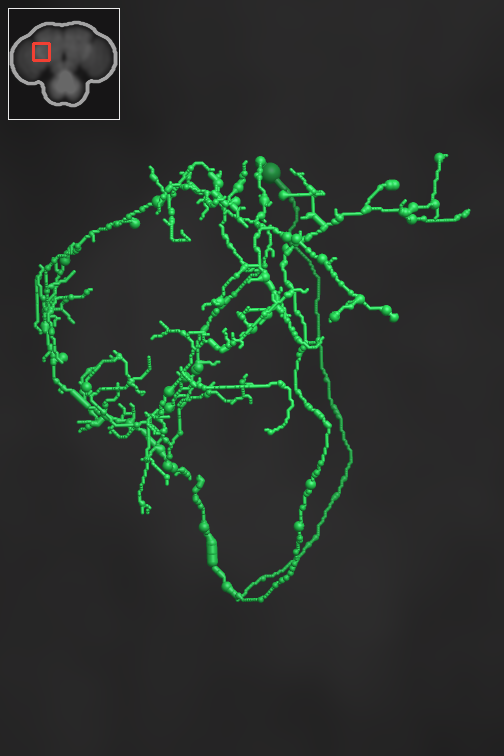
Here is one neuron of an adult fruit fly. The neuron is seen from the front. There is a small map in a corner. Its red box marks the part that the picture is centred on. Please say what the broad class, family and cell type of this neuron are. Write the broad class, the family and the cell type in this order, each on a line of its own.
central-brain intrinsic neuron
hemilineage VLPp1
AVLP558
